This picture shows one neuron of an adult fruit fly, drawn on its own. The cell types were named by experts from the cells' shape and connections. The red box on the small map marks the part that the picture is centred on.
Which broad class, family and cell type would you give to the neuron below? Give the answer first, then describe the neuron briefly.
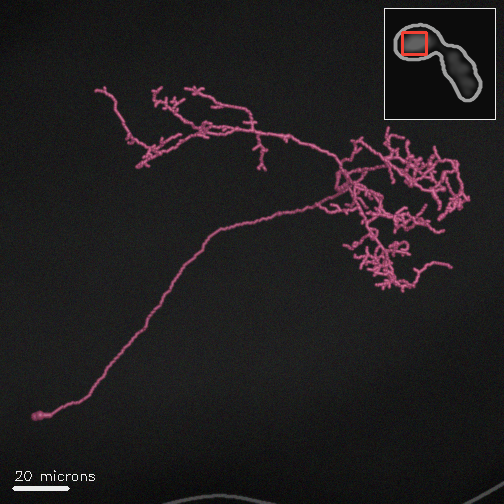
Its broad class is central-brain intrinsic neuron. The family is hemilineage DM1_antero_ventral. It is of cell type WED095. Its cell body lies at the lower left of the picture. From left to right in the picture it spans about 160 microns. Dozens of branch ends can be seen.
